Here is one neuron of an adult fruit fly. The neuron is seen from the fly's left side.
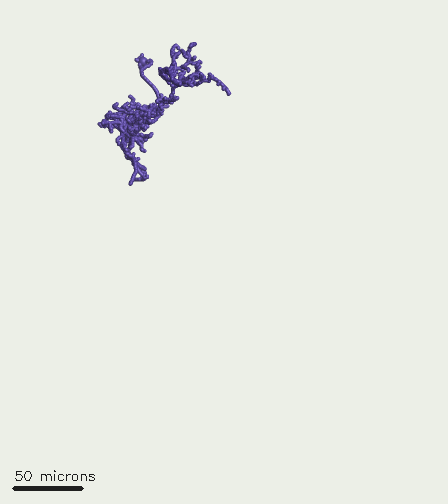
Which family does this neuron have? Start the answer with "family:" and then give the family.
family: hemilineage SMPad3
